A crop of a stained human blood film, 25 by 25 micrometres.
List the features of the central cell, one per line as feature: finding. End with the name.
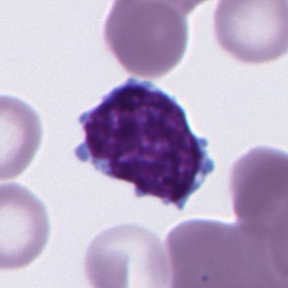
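Cell size: about 12 by 10 micrometres
Nucleus: single rounded mass without lobes, about 11 by 9 micrometres
Nuclear share: about 80% of the cell's area
Chromatin: dark purple, coarsely clumped
Cytoplasm: scant, mainly a thin pale blue fringe at the edge
Surface projections: small, pale blue
Name: typical lymphocyte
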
